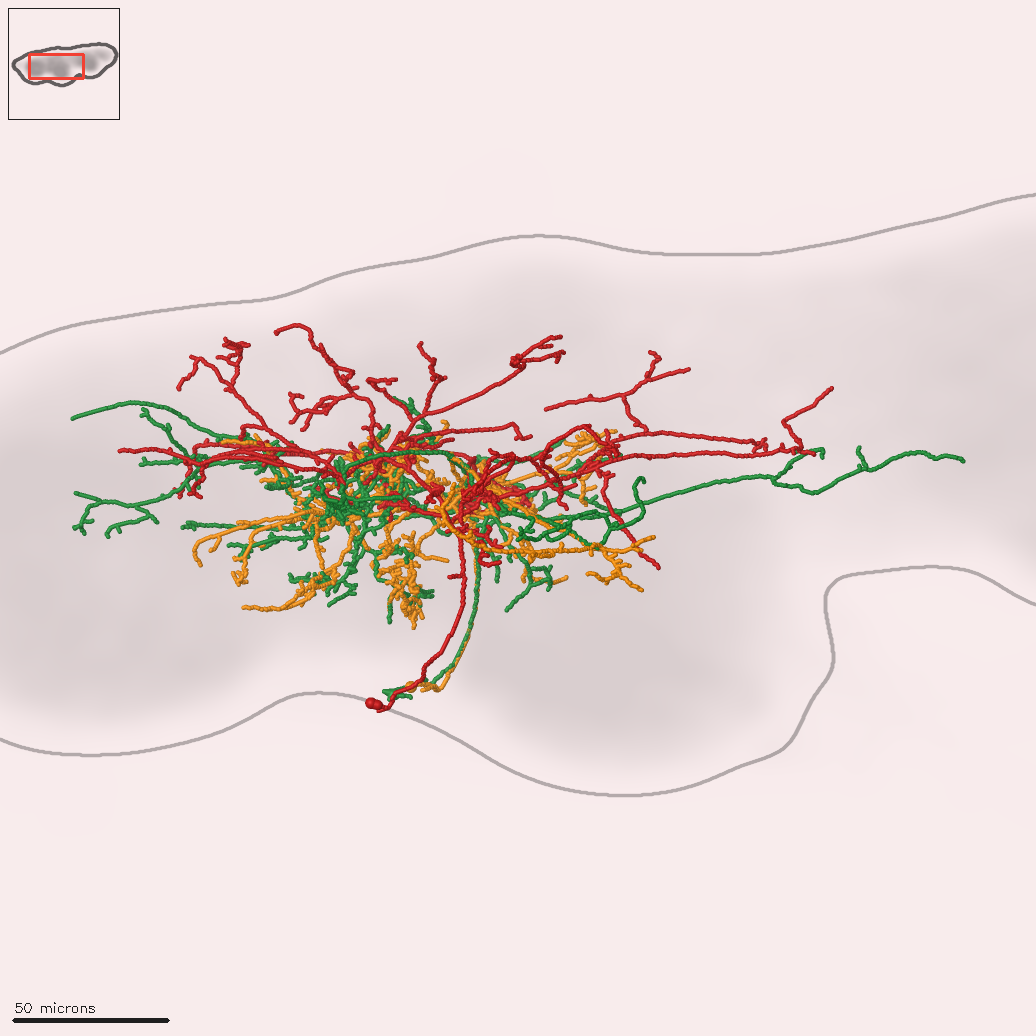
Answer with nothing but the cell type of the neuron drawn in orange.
IN07B058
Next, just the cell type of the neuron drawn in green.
IN07B054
